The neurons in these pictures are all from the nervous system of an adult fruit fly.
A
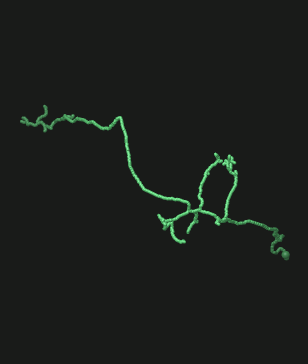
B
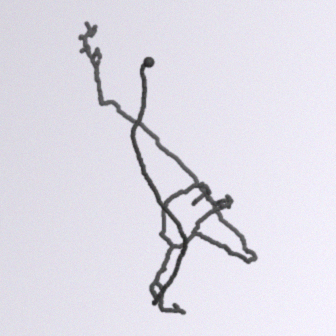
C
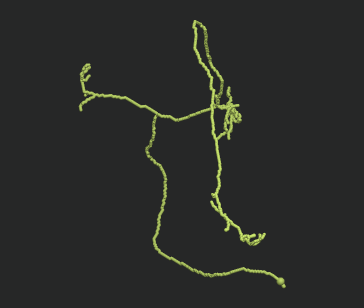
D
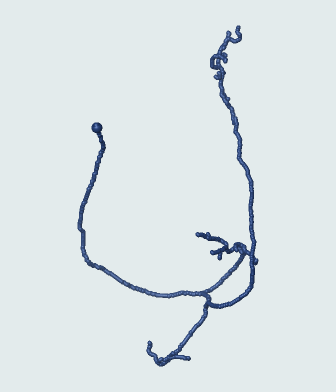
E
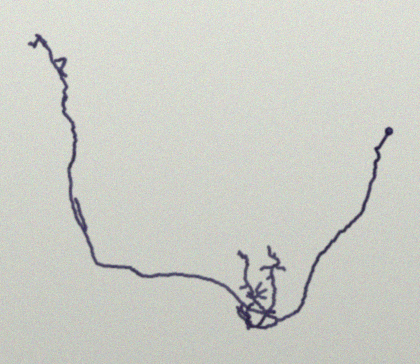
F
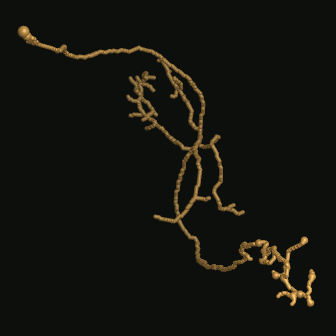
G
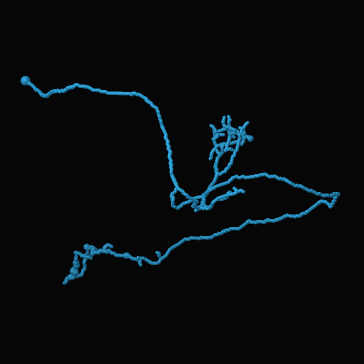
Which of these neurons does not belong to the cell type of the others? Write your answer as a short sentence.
Picture F shows a neuron of another cell type.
